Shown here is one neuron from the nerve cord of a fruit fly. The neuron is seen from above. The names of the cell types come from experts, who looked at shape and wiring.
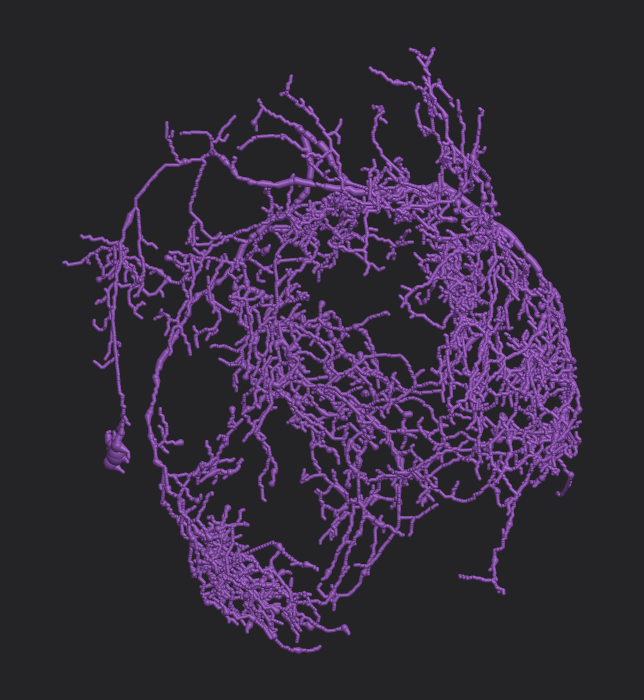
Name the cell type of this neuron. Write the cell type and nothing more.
IN12B011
